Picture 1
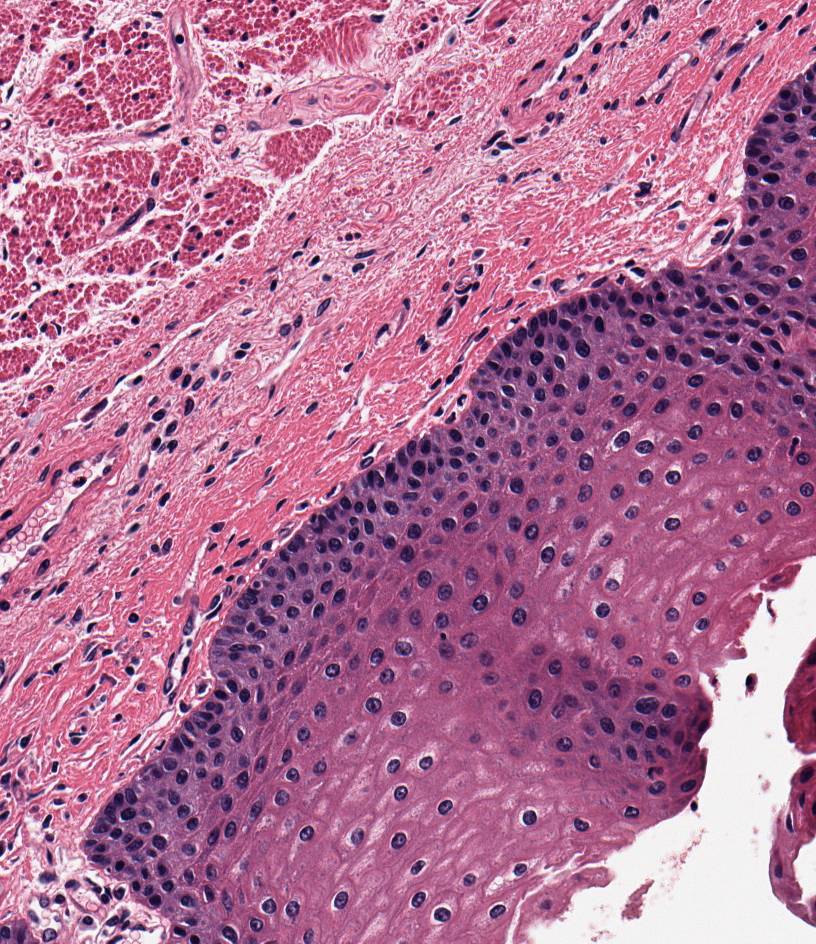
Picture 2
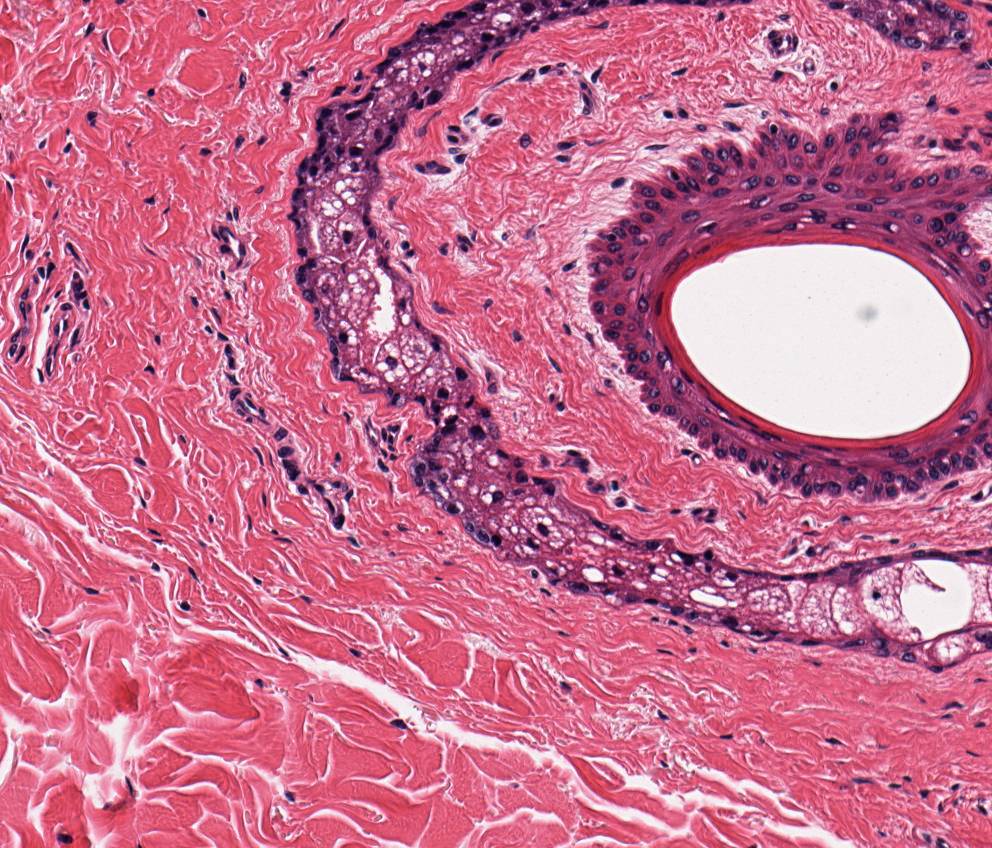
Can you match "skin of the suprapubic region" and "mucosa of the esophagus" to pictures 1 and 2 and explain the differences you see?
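Mucosa of the esophagus appears in picture 1; picture 2 is skin of the suprapubic region. In picture 1 a stratified squamous epithelium lies at lower right, a connective tissue band crosses the middle diagonally, and muscle bundles sit at upper left. Its crowded, dark-nucleated basal cells form a deeper purple band; surface cells have abundant pink cytoplasm and keep their nuclei, with no anucleate keratin layer on top; the junction with the connective tissue is fairly smooth, without deep rete ridges. Picture 2 instead shows a lumen lined by a thin, bright red, glassy band, with an arc of pale, vacuolated cells around its left and lower sides, separated from the lumen's epithelium by pink collagen.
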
